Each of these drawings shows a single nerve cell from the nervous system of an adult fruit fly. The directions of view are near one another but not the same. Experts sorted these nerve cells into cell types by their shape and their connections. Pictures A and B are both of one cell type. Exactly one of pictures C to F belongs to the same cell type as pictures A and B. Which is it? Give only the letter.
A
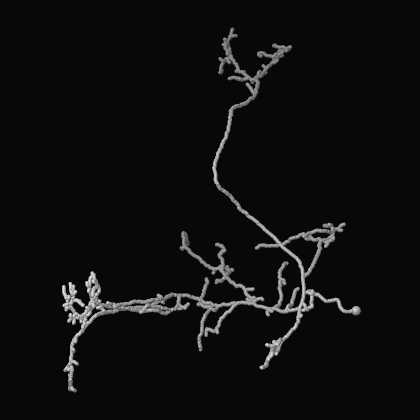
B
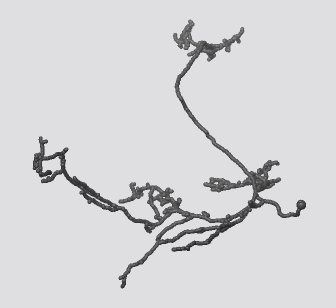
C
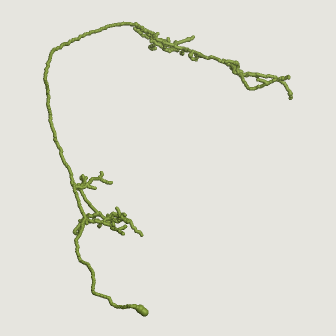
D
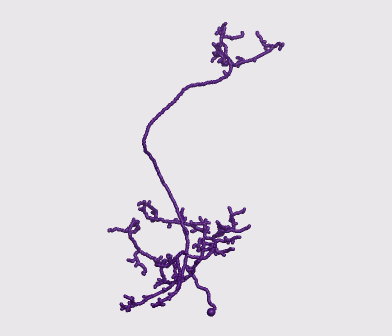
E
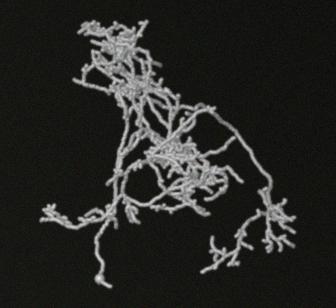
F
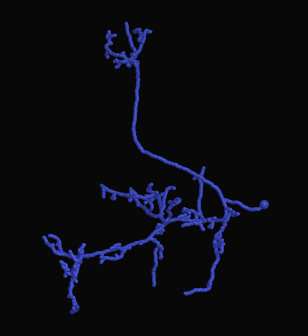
F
